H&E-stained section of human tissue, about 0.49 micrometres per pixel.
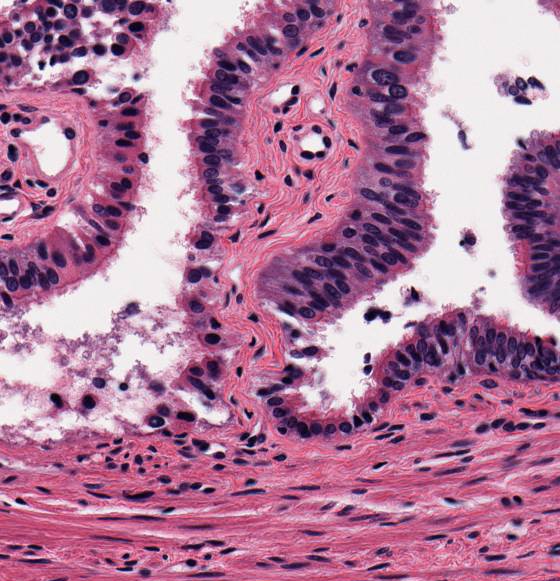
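Fallopian tube, haematoxylin and eosin. Epithelium-covered folds rise from a band of dense tissue along the bottom of the field and are lined by tall columnar epithelial cells. Their cores consist of pale pink wavy fibres with scattered spindle nuclei. In the bottom band, pink fibres and elongated nuclei run mainly horizontally across the field.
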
